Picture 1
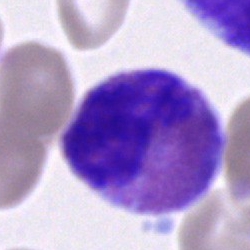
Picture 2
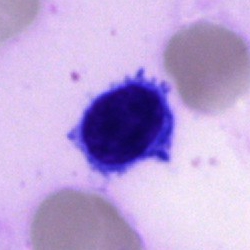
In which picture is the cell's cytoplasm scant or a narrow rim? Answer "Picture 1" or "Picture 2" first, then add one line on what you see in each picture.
Picture 2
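In picture 1: The cytoplasm is plentiful, filling roughly the lower right part of the cell.
In picture 2: The cytoplasm is scant, forming only a thin deep-blue rim around the nucleus.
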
